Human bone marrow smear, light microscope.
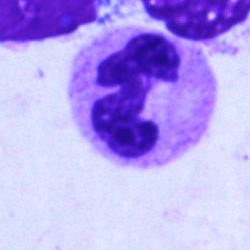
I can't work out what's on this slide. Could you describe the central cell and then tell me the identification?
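Nucleus: elongated band, folded on itself, with narrowed parts. Chromatin dense, dark purple, clumped. Cytoplasm plentiful, pale pinkish-lilac, with fine faint granulation. Segmented neutrophil.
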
